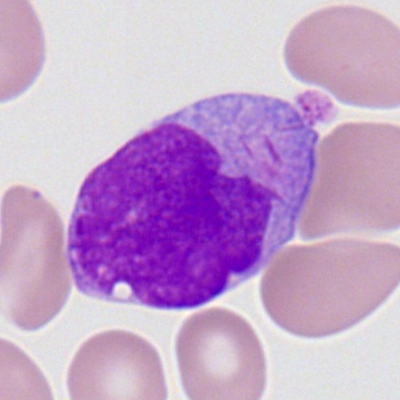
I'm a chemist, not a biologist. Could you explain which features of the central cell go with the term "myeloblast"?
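Chromatin is where the picture matches a myeloblast most clearly: it is finely granular and evenly spread, without coarse dark clumps.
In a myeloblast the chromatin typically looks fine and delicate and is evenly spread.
The cytoplasm is not packed with coarse purple granules. To the upper right of the nucleus it holds a few thin pinkish rod-shaped streaks, and one small round clear vacuole sits at the lower left edge of the cell.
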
